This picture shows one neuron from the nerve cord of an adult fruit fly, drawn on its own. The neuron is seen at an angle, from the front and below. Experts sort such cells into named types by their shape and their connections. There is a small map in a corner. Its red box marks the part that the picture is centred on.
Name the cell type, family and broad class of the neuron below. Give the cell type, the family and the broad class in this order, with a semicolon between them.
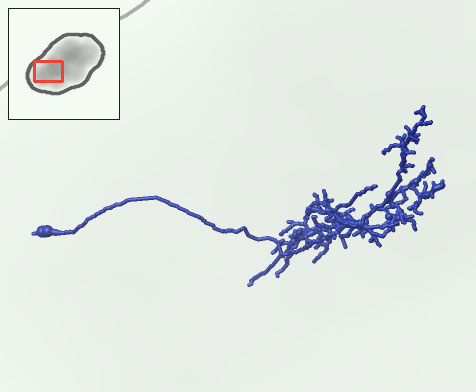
IN09A086; hemilineage 09A; nerve-cord intrinsic neuron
